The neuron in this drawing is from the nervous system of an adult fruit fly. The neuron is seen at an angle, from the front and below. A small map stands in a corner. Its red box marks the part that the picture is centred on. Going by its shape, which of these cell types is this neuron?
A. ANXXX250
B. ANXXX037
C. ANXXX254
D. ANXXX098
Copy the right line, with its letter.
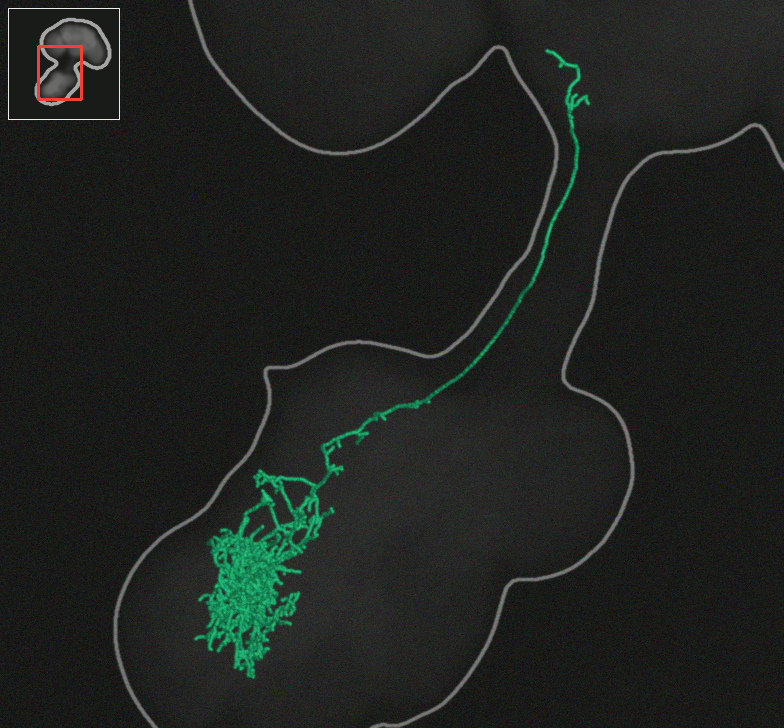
B. ANXXX037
